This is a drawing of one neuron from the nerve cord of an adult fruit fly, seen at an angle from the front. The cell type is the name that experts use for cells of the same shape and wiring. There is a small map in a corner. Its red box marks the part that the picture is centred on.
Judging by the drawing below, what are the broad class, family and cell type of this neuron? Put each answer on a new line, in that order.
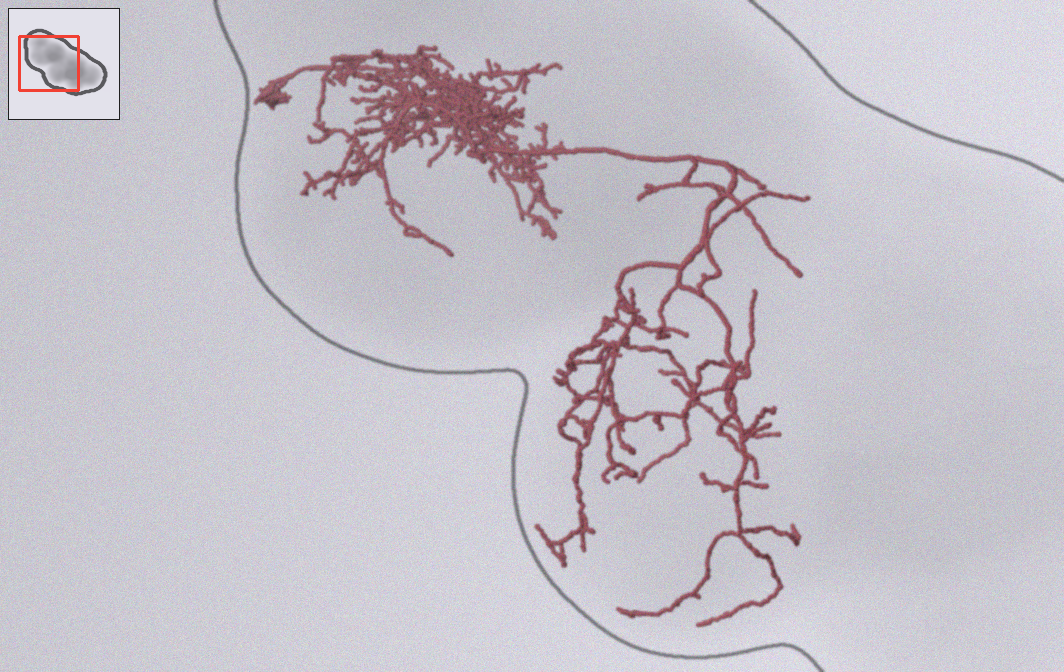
nerve-cord intrinsic neuron
hemilineage 03A
IN03A003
